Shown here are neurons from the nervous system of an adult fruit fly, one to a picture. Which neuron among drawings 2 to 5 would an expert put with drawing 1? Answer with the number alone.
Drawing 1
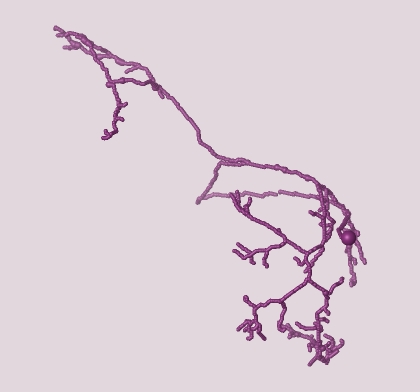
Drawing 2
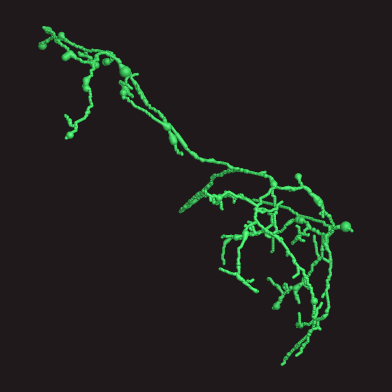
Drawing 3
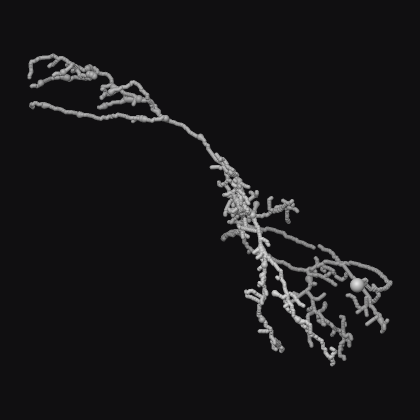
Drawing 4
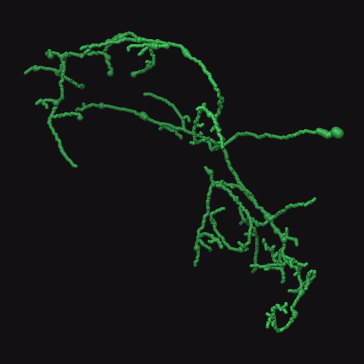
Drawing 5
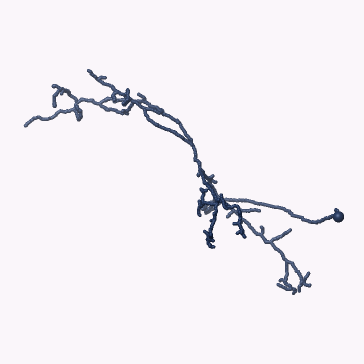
2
